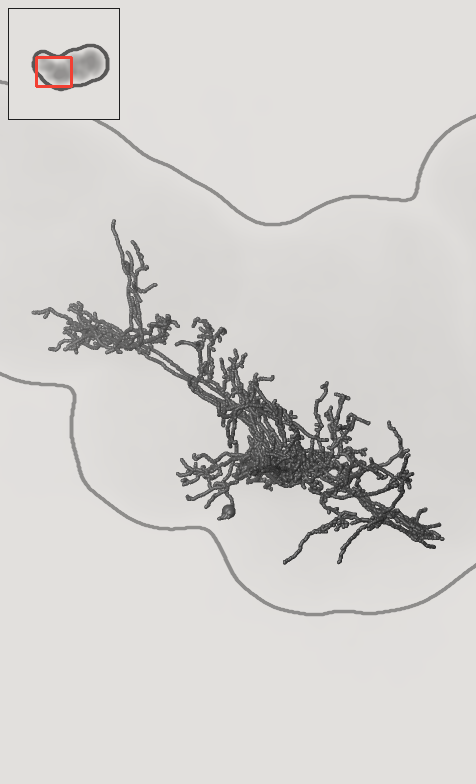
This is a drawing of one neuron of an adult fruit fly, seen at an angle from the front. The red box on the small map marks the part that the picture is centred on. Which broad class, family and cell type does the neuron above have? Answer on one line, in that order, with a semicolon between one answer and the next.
nerve-cord intrinsic neuron; hemilineage 05B; IN05B022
